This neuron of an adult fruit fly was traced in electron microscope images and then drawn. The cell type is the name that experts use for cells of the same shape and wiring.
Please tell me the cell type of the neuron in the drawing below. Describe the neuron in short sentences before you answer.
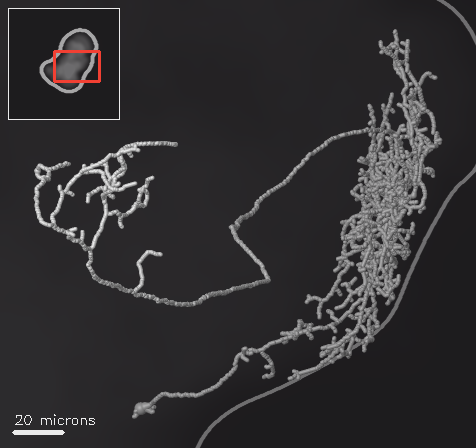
From left to right in the picture it spans about 170 microns. The picture shows dozens of branch ends. It is a descending neuron. Its cell type is DNg54.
